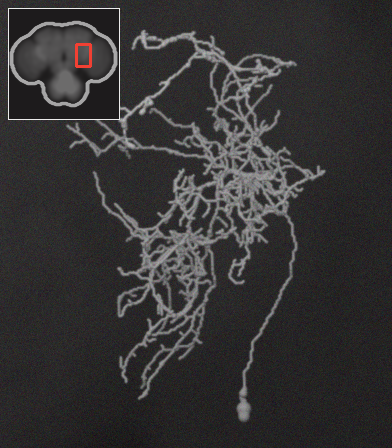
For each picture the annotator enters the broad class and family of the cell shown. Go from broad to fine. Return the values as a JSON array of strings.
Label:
["central-brain intrinsic neuron", "hemilineage VLPl&p2_lateral"]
